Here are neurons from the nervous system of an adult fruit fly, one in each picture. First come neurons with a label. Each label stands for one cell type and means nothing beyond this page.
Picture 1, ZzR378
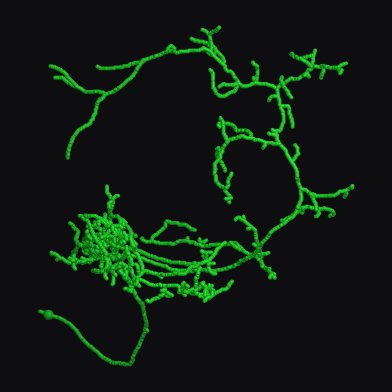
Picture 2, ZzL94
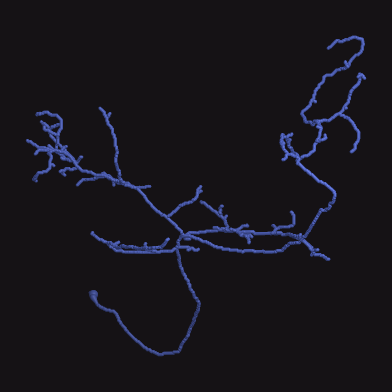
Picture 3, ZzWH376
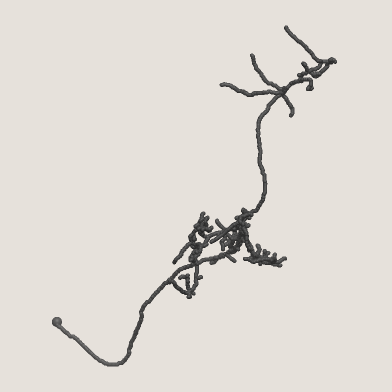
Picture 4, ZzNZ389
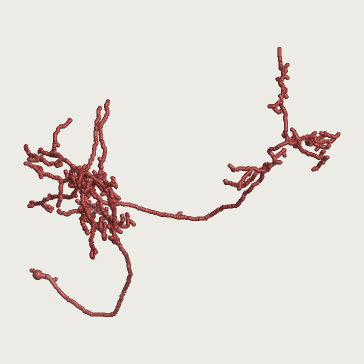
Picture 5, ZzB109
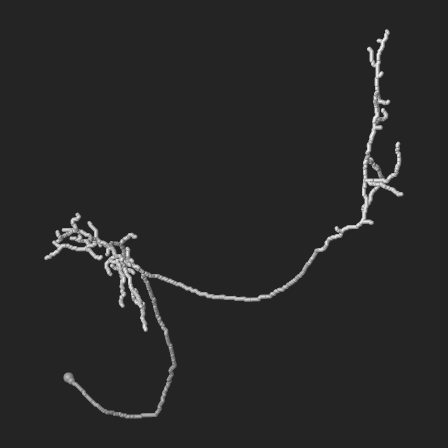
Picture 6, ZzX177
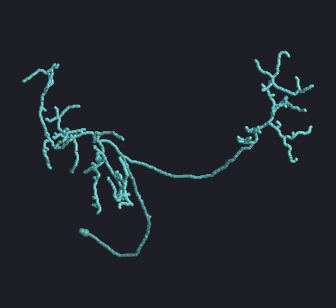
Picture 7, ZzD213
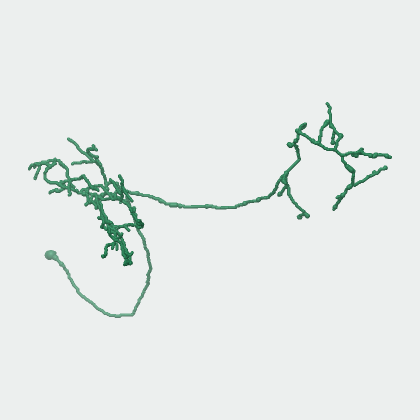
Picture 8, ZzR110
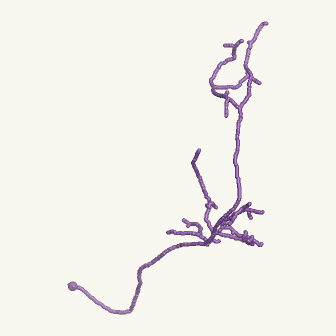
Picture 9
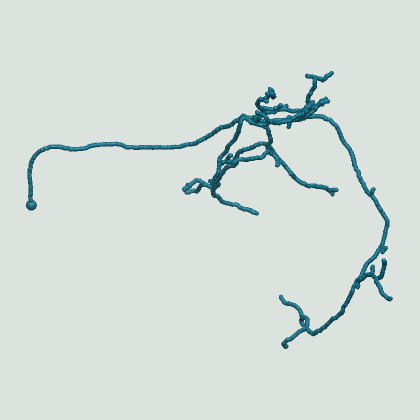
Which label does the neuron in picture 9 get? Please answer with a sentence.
It belongs to ZzR110.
